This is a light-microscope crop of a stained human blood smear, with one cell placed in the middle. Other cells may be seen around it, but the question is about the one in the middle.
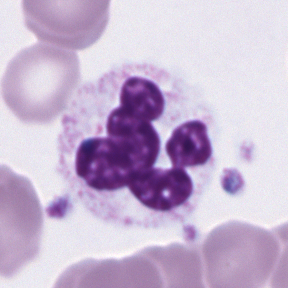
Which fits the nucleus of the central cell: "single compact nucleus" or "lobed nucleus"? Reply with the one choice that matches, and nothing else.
Lobed nucleus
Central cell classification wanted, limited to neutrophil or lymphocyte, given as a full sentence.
What the crop centres on is a neutrophil.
